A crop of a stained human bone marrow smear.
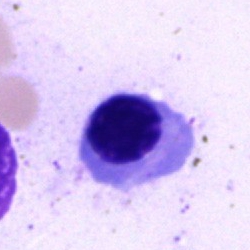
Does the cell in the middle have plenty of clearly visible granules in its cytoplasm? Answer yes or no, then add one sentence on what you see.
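No. The cytoplasm shows no visible granules.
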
